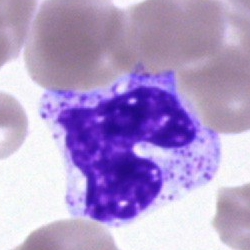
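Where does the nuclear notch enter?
From the right side, indenting the nucleus deeply.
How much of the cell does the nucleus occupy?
Most of it; the moderate cytoplasmic rim is widest on the right.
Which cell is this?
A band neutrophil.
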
